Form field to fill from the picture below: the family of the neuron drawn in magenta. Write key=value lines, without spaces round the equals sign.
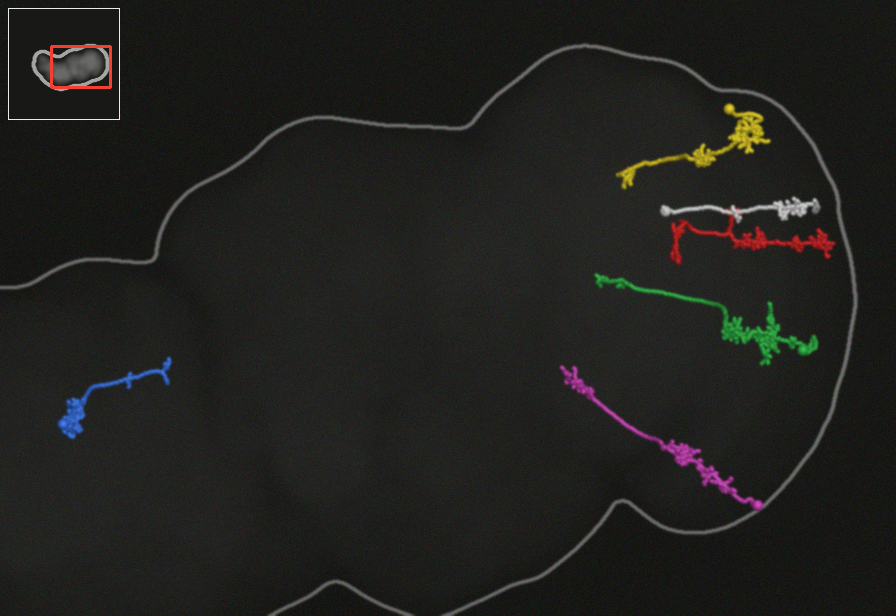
family=TmY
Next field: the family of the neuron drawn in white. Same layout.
family=Tm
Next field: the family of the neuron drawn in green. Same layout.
family=TmY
